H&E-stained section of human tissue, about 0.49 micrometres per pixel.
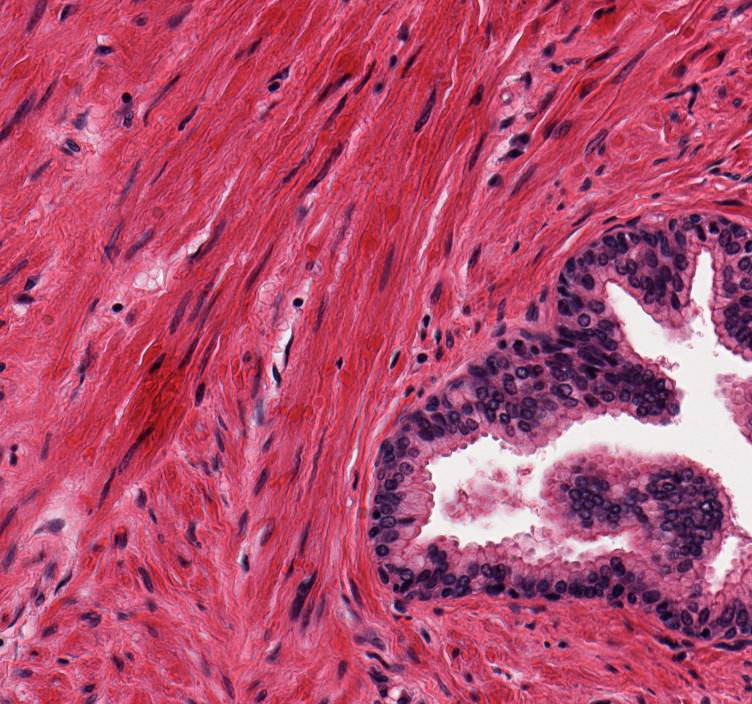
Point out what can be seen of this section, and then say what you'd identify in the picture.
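Dense pink stroma occupies the left and upper parts of the field, and a single gland lies in the lower right. The stromal cells have elongated, cigar-shaped dark nuclei in bright eosinophilic cytoplasm. The gland is lined by crowded round nuclei in more than one layer, and the lining cells have pale, lightly stained cytoplasm, much paler than the surrounding stroma. This section is prostate.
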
